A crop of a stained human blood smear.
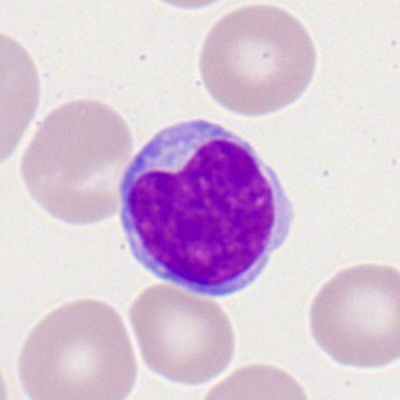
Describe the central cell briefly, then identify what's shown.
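Roughly round in outline, the cell is mostly taken up by its nucleus. A notch in the top edge of the nucleus gives it a kidney shape. No granules can be made out in the cytoplasm. The cell is a lymphocyte.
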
